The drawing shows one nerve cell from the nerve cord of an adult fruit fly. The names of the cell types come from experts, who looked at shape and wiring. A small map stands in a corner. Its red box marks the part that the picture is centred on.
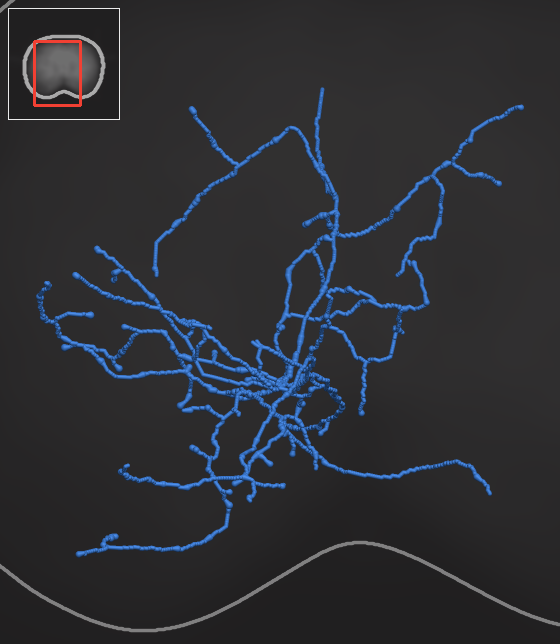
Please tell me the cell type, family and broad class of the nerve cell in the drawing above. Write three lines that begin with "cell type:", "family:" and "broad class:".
cell type: DNde001
family: DNde
broad class: descending neuron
